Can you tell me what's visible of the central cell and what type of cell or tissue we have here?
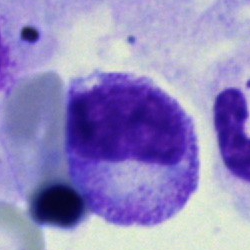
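Notice how the nucleus occupies the upper part of the cell, its dark purple chromatin gathered into uneven clumps. Just below it the cytoplasm has a pale, clear zone. Fine purple granules are scattered through the cytoplasm, most visible toward the lower edge. A metamyelocyte.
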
